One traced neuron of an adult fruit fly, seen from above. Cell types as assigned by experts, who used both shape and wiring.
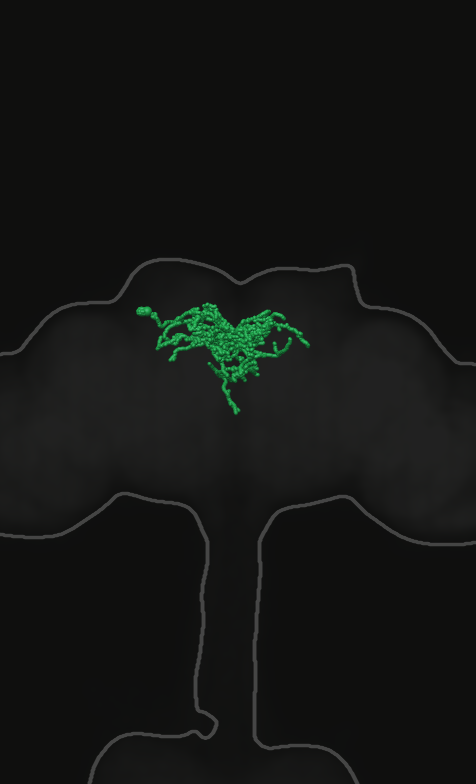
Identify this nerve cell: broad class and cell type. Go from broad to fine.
central-brain intrinsic neuron; GNG079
